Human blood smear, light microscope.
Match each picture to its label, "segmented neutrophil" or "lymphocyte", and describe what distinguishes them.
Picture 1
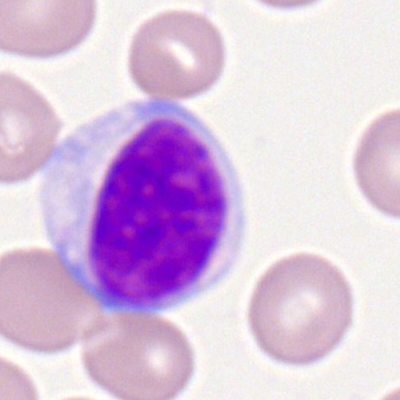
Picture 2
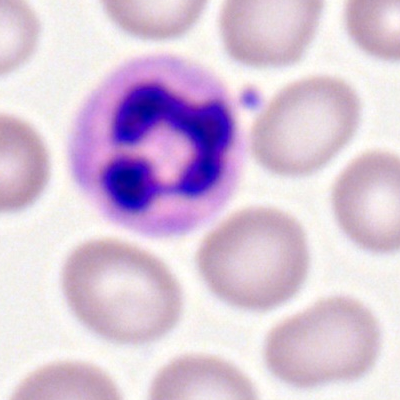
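You'll find the lymphocyte in picture 1 and the segmented neutrophil in picture 2. Both cells have a round, smooth outline, so compare what lies inside them. In the lymphocyte the chromatin is dark purple and clumped, with paler patches scattered through it.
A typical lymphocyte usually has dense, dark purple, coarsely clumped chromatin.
Its cytoplasm is pale blue, forming a broad crescent on the left side and turning a deeper blue along the outer edge of the cell, and no granules are visible in it. The segmented neutrophil's cytoplasm is plentiful and pale pinkish-lilac, with no coarse orange-red or dark blue granules, and its nucleus shows no nucleoli.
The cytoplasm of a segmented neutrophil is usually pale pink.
Around the cells, red cells touch the lymphocyte on its left, and a small purple dot lies just outside the segmented neutrophil at its upper right edge.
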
